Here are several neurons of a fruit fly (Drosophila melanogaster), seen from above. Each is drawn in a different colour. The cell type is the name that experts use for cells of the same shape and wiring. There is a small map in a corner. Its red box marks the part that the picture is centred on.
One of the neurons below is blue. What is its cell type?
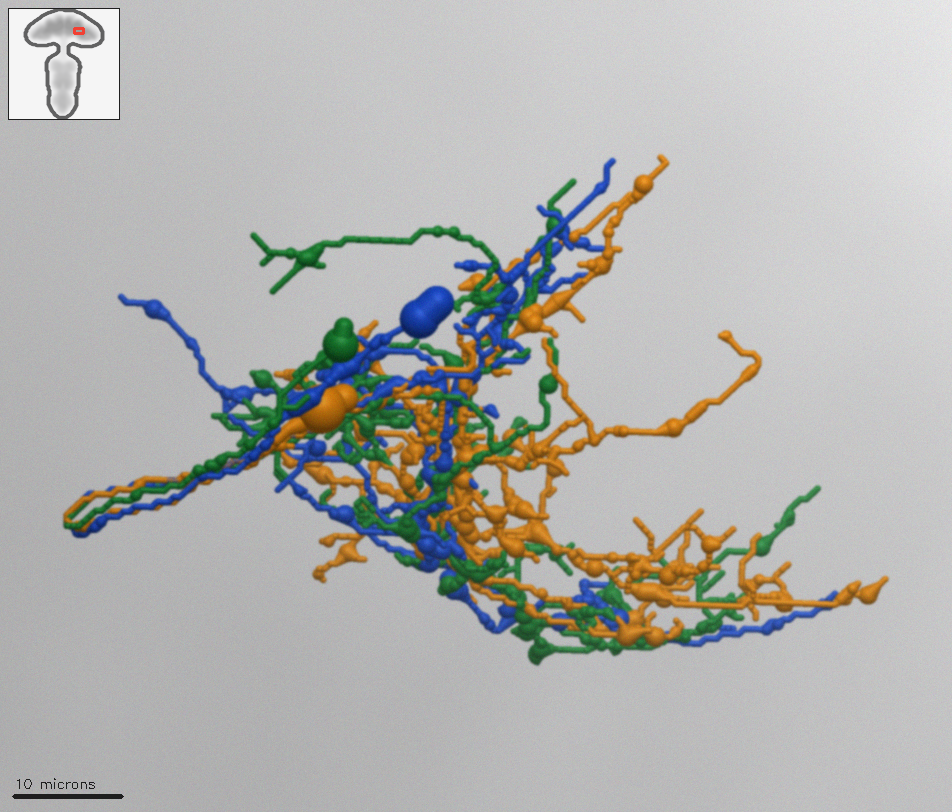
CB1286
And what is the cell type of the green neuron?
CB2920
